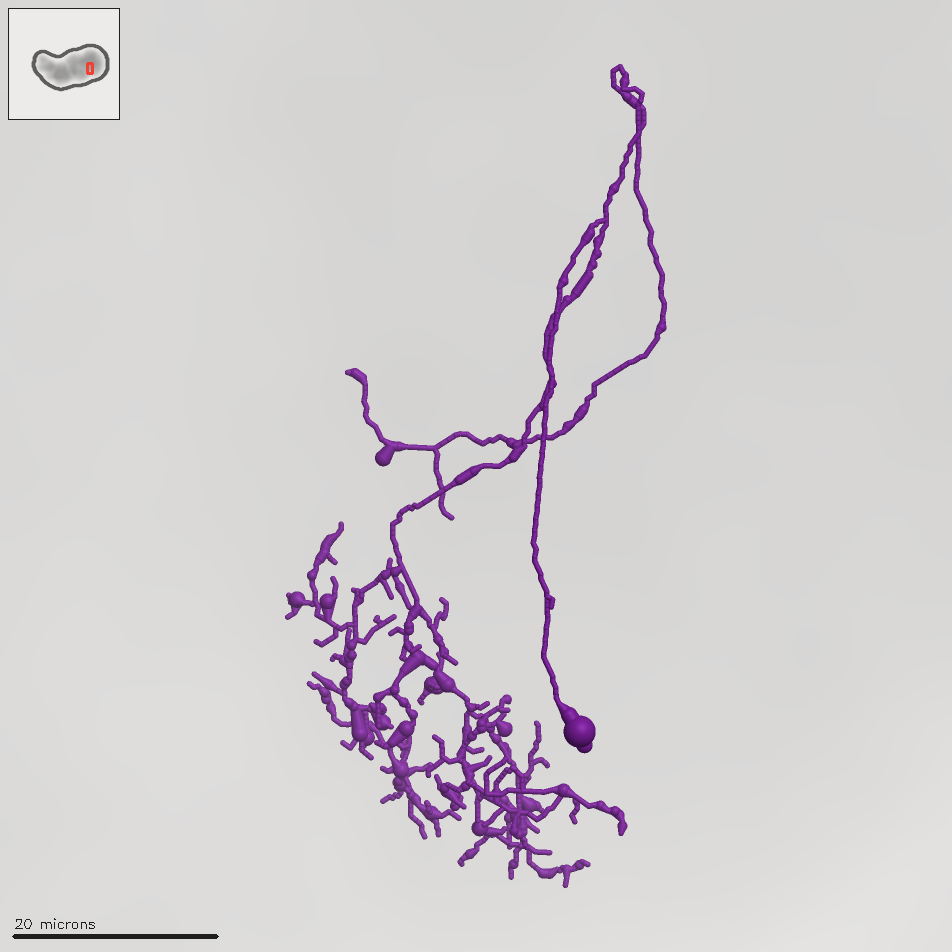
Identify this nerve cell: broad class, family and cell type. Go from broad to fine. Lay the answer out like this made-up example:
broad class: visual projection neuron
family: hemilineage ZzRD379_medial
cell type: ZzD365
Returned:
broad class: optic-lobe intrinsic neuron
family: Li
cell type: Li23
